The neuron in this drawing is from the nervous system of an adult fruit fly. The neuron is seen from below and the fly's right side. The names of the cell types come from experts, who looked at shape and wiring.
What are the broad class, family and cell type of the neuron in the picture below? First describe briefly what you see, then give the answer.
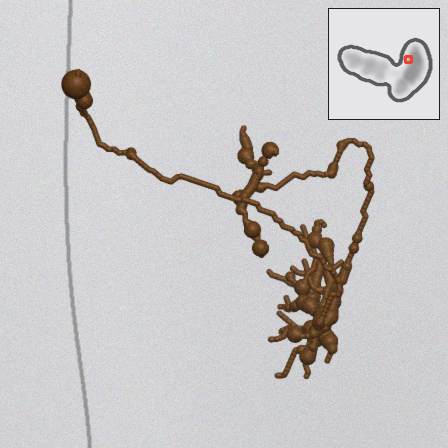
The cell body can be seen at the upper left of the picture. As drawn here it is about as wide as it is tall. It is an optic-lobe intrinsic neuron. Its family is T. The cell type is T5b.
